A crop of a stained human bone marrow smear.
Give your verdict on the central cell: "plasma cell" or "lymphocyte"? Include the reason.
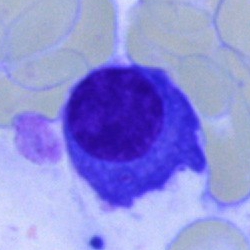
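I'd call this a plasma cell. The cytoplasm is a deep blue, and that colour sides with a plasma cell.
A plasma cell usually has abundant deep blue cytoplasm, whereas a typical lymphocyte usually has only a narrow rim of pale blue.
I see no visible granules in the cytoplasm, and I can't make out a distinct nucleolus in the nucleus. The outline is irregular, with blunt bulges along the right and lower edges.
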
